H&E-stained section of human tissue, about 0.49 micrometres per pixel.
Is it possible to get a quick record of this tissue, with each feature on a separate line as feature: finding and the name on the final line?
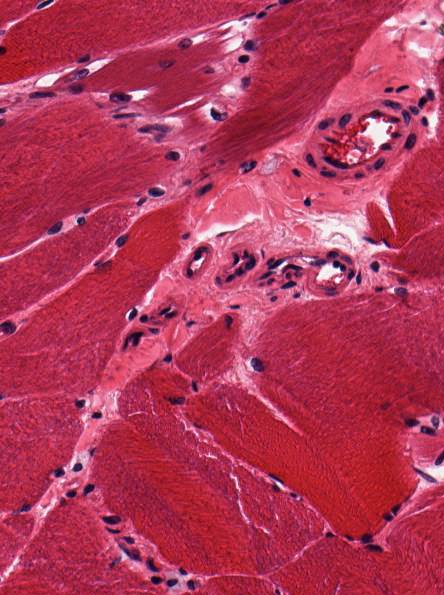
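Bundles: muscle fibres parted by a pale pink connective tissue band
Band course: diagonal, lower left toward upper right
Nuclei: dark, flattened, at fibre edges, not centres
Vessel: upper right, red blood cells in its lumen
Fat: none in the band or between fibres
Name: skeletal muscle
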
